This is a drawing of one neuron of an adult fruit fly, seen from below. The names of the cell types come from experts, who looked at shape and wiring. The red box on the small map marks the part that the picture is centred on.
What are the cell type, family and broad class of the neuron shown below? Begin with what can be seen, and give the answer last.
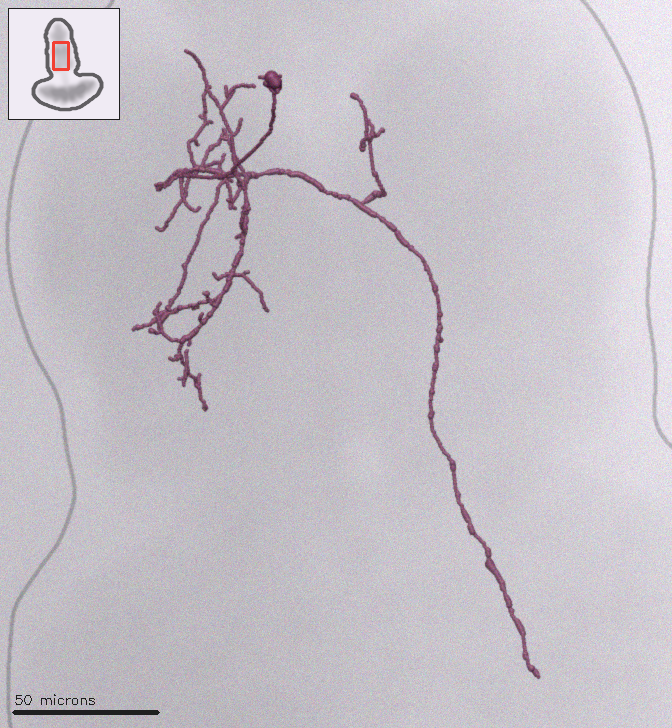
The cell body can be seen at the top of the picture. From top to bottom in the picture it spans about 200 microns. Dozens of branch ends can be seen. It is of cell type IN06A032. The family is hemilineage 06A. Its broad class is nerve-cord intrinsic neuron.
